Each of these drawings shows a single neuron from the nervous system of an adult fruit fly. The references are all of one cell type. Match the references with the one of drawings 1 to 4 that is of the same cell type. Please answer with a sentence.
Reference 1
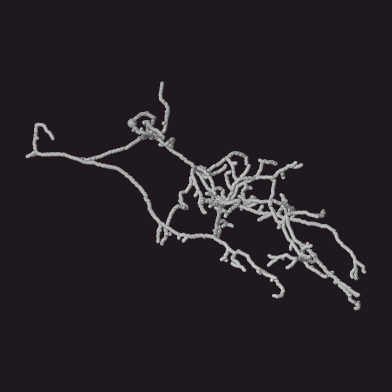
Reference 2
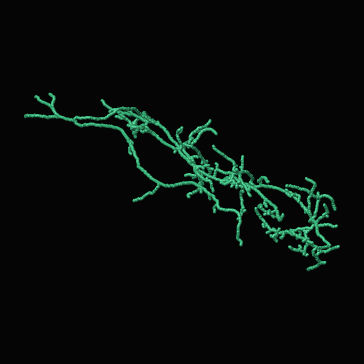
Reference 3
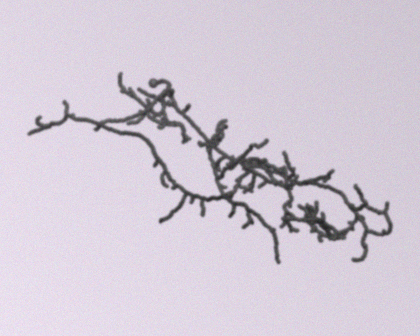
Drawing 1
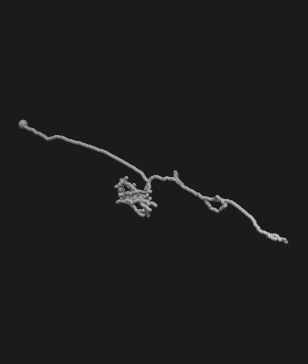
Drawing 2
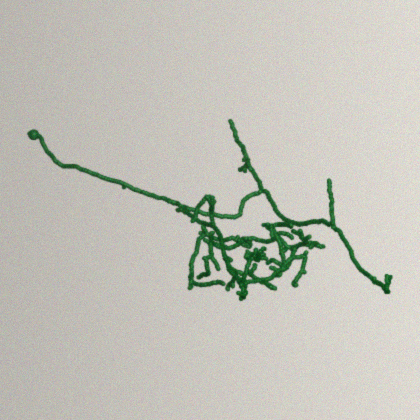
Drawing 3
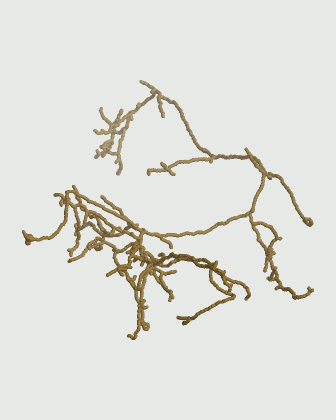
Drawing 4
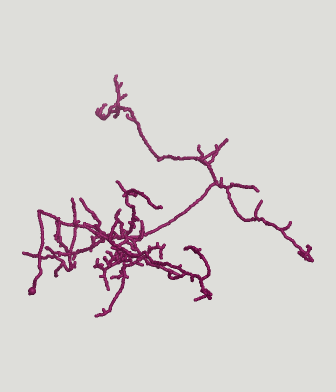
Drawing 2 is of the same cell type.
